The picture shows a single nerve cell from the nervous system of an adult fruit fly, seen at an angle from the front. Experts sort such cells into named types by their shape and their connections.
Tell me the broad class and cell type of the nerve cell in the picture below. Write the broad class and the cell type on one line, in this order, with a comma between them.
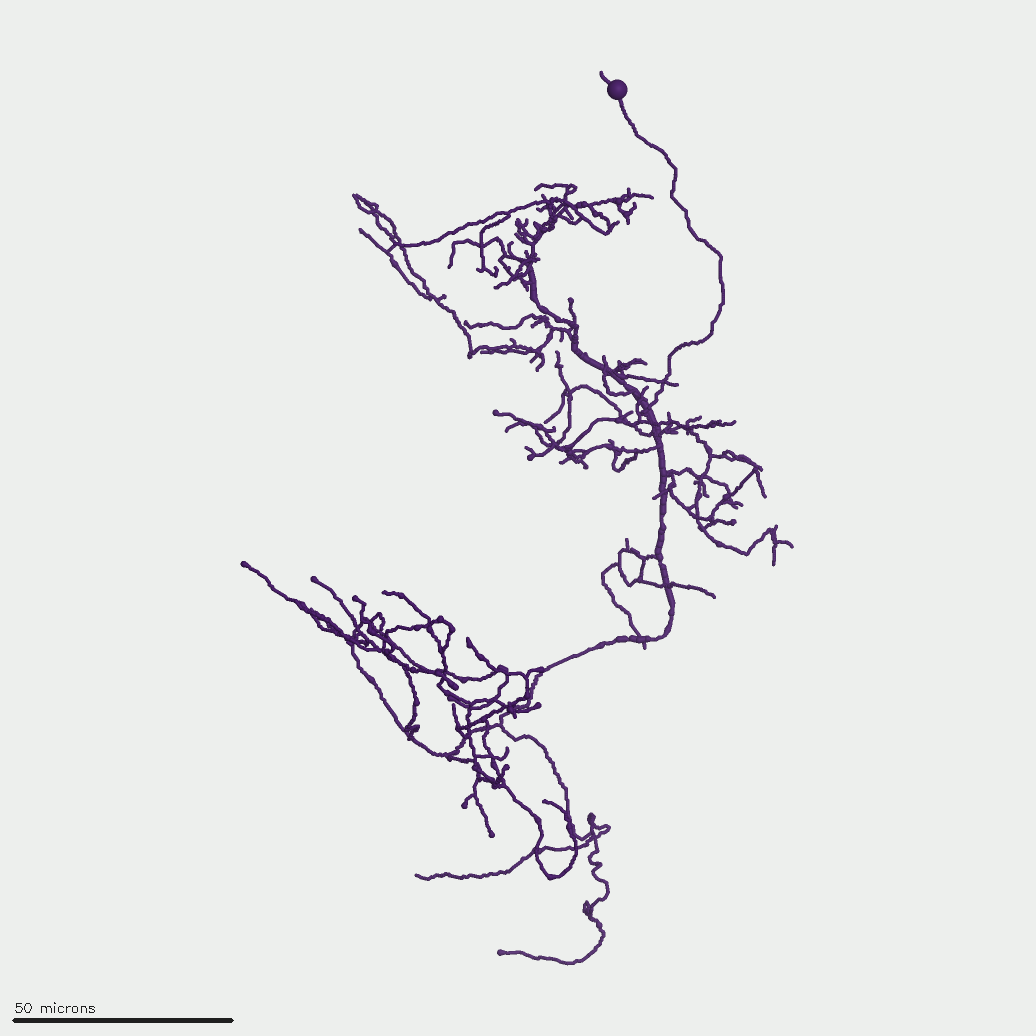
central-brain intrinsic neuron, ATL044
